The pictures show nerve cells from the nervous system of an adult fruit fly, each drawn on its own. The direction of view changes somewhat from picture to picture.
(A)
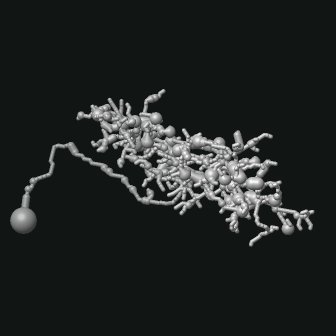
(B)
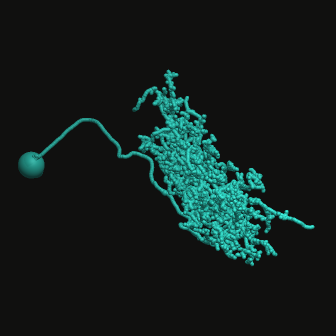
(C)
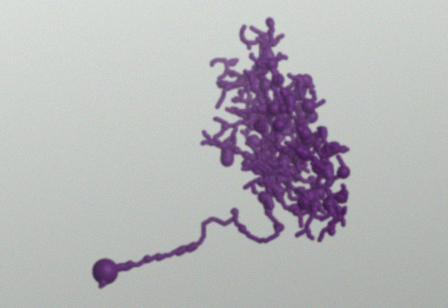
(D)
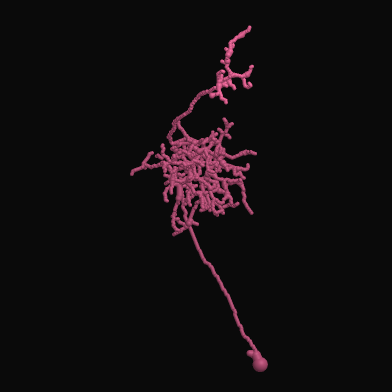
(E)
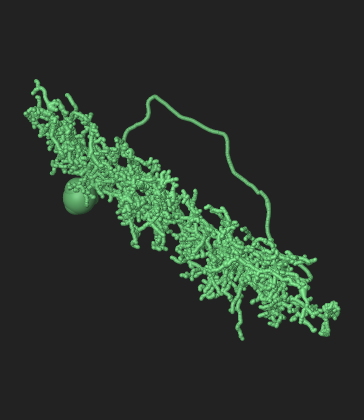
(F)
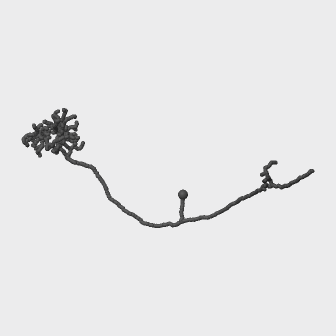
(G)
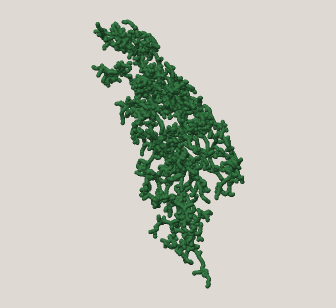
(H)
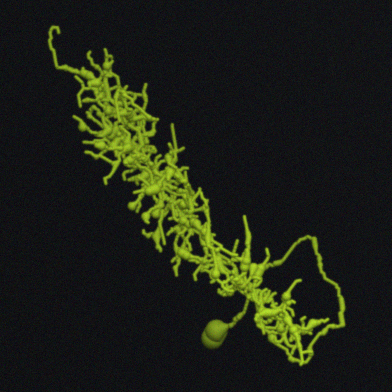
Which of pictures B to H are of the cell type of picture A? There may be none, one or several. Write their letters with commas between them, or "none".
B, C, E, G, H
